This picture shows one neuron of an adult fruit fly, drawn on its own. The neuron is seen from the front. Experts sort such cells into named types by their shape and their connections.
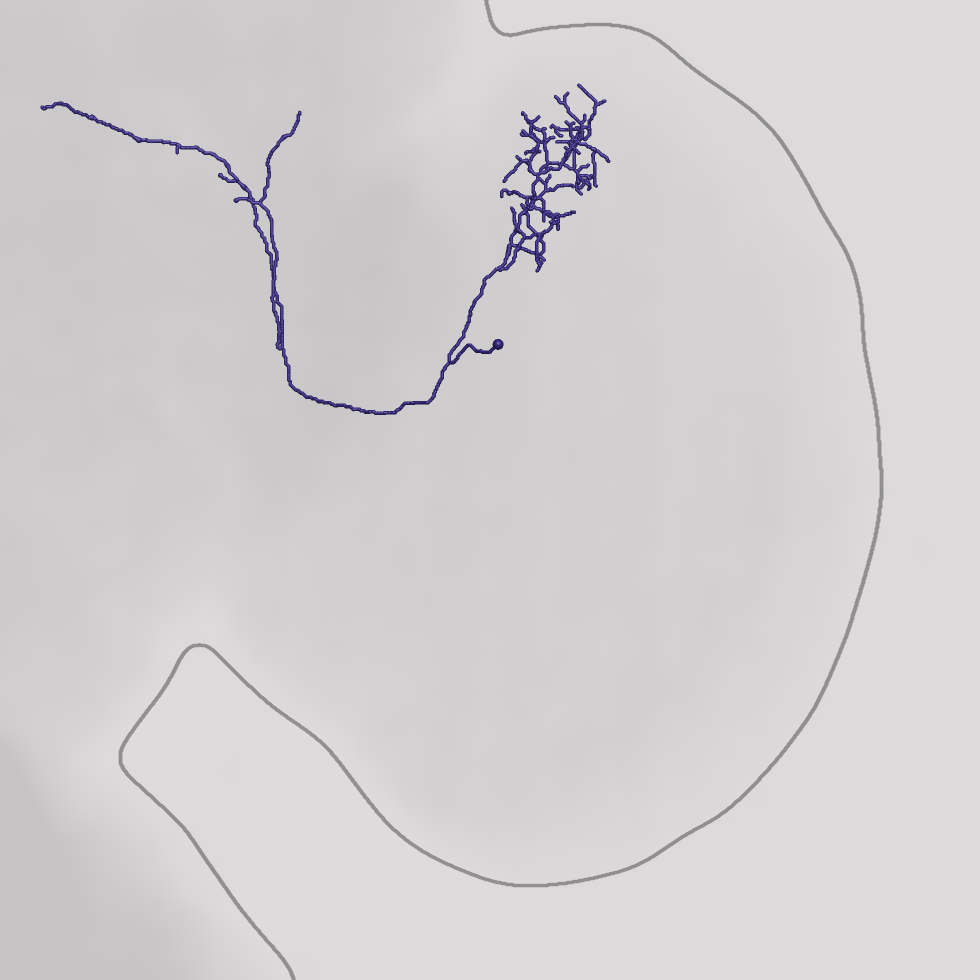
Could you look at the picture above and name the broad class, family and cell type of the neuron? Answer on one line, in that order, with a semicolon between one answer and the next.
visual projection neuron; MeVP; MeVP12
